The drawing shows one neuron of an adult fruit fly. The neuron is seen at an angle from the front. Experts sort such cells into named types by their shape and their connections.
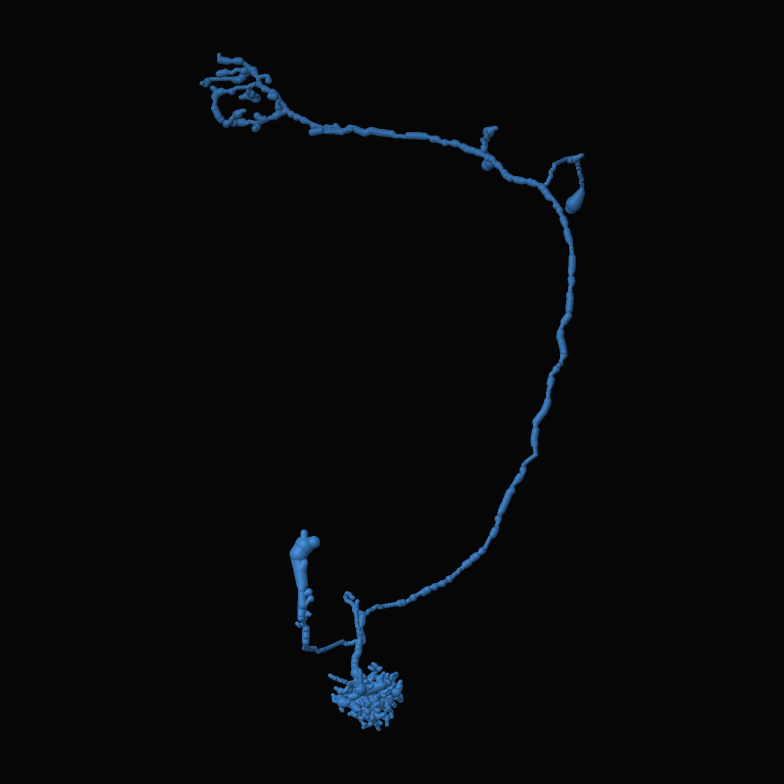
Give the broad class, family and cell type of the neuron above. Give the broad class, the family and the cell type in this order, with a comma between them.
central-brain intrinsic neuron, hemilineage ALad1, VM2_adPN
